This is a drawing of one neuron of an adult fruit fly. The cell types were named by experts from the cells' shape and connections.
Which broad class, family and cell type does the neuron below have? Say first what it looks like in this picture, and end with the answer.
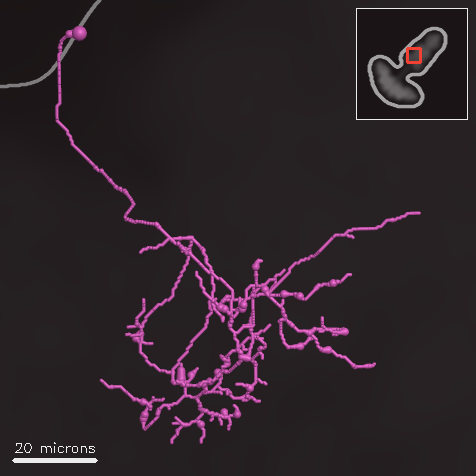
It is in the nerve cord and does not reach the brain. The cell body can be seen at the upper left of the picture. The picture shows dozens of branch ends. It is a nerve-cord intrinsic neuron. Its family is hemilineage 03B. Its cell type is IN03B092.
